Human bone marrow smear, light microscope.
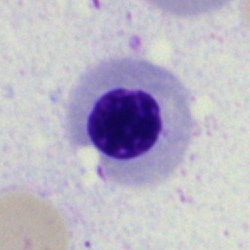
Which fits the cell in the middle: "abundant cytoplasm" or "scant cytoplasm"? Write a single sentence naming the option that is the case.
The cytoplasm of this cell is abundant.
